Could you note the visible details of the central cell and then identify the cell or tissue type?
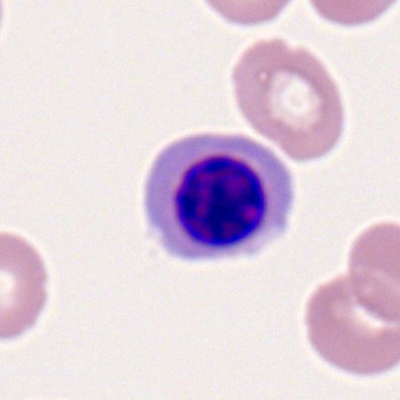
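Nucleoli are not visible in the nucleus. A pale blue rim of cytoplasm encircles the whole nucleus, narrower below it than above it. No granules appear in the cytoplasm. The cell is an erythroblast.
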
